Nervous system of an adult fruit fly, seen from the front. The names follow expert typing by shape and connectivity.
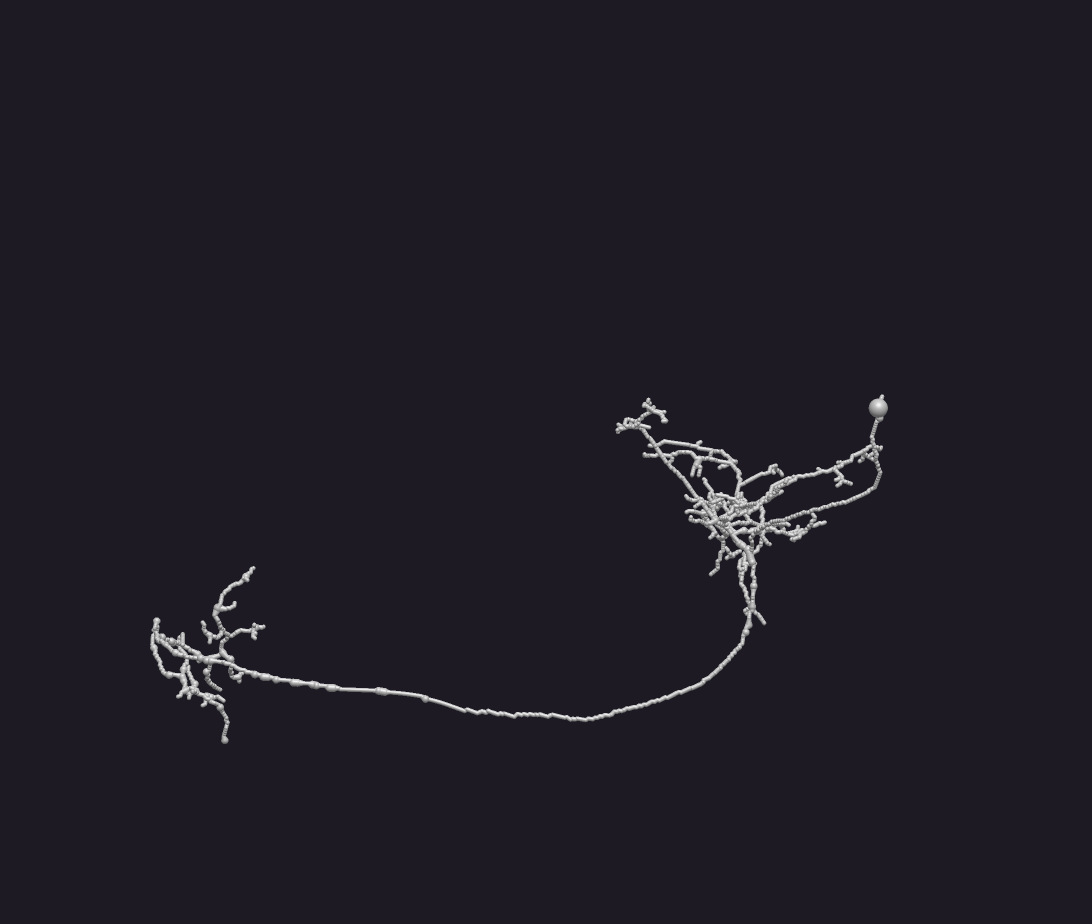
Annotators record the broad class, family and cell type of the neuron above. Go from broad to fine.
nerve-cord intrinsic neuron; hemilineage 01A; IN01A073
